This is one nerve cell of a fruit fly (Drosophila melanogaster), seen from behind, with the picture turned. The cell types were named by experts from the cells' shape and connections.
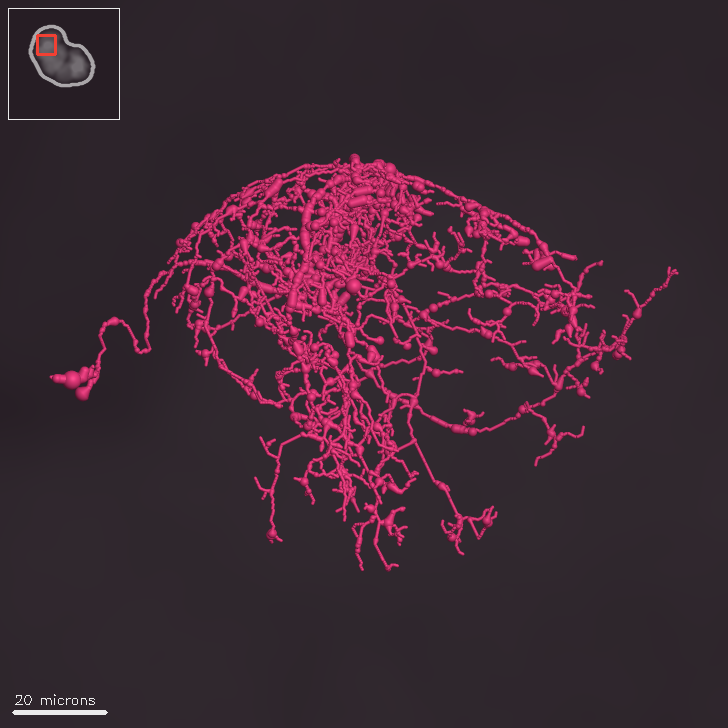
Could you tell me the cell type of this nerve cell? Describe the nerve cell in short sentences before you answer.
The cell body can be seen on the left of the picture. By the scale bar it is about 140 microns wide in this view. The picture shows more than a hundred branch ends. It is a central-brain intrinsic neuron. It is of cell type AVLP440.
